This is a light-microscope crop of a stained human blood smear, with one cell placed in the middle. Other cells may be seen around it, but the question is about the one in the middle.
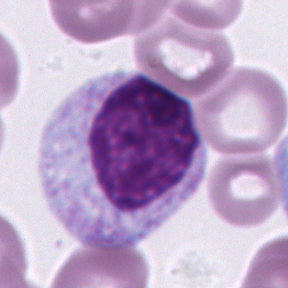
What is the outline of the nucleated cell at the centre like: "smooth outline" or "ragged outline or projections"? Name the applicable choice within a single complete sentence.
The border of this cell is smooth and even.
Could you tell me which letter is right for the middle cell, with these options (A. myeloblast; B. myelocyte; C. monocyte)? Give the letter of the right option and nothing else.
B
